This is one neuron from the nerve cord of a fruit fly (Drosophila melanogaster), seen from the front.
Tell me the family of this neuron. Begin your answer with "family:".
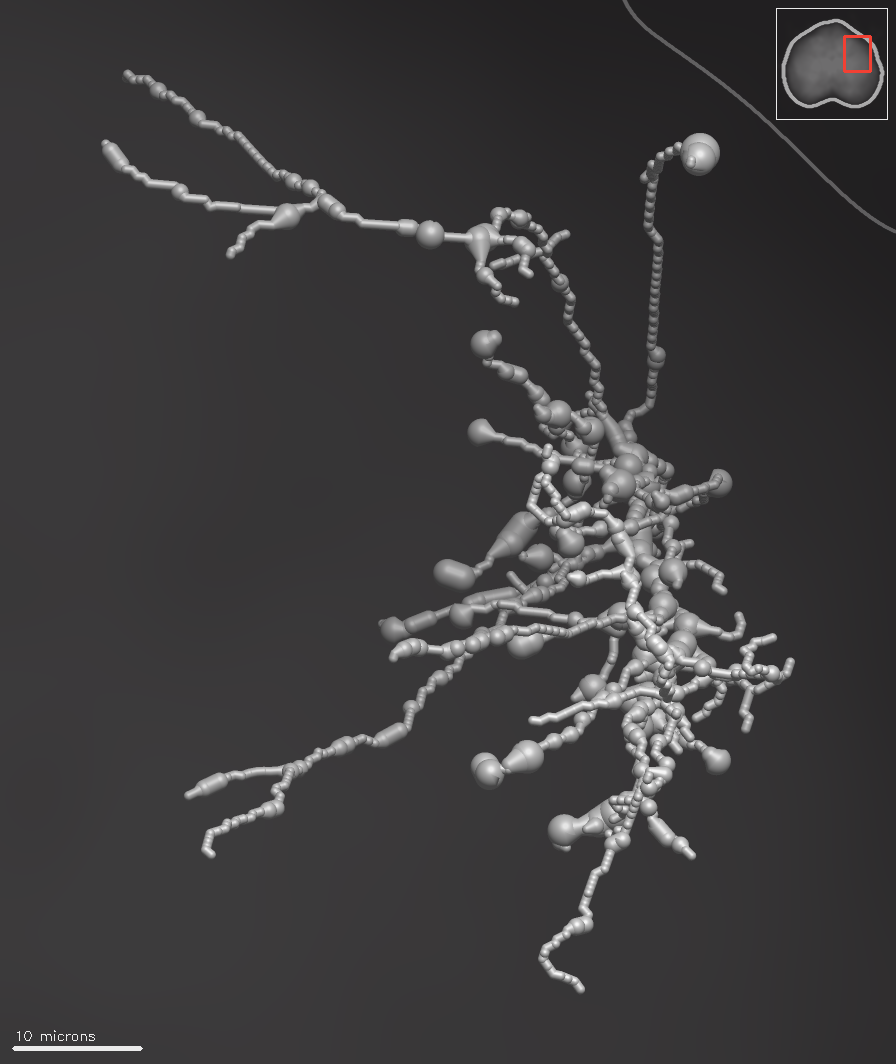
family: hemilineage 11B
